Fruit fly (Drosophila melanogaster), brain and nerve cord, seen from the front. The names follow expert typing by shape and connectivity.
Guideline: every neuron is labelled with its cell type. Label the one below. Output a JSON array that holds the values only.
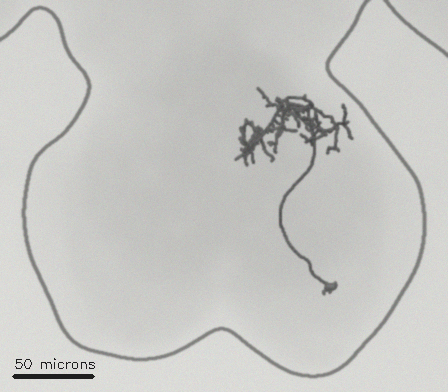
["IN03B060"]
